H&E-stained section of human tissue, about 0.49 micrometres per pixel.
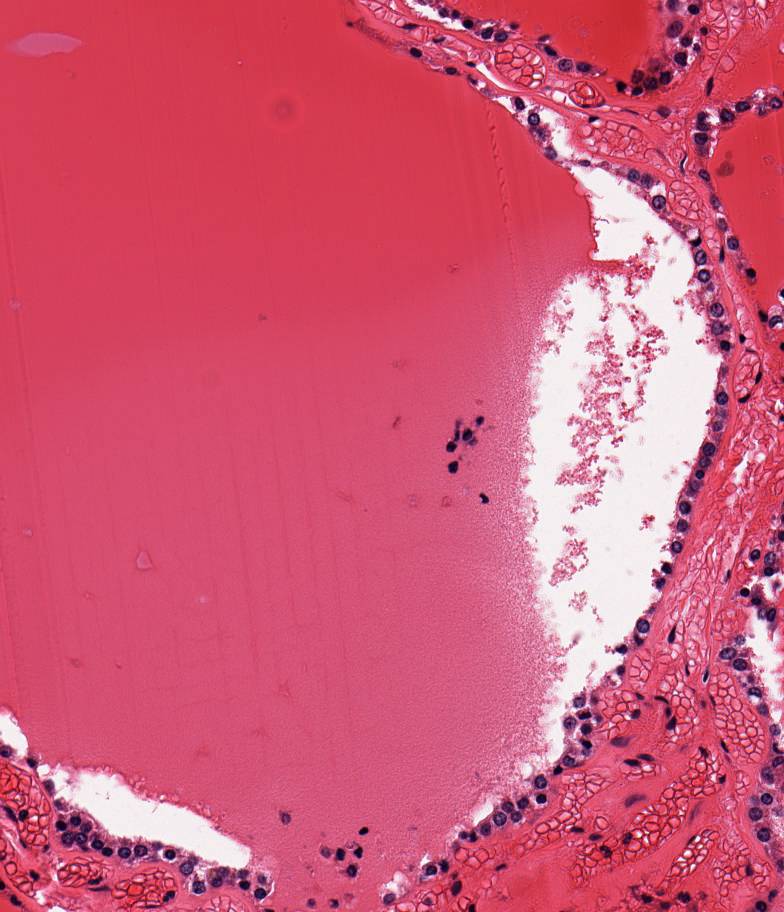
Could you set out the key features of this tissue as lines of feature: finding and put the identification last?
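Colloid: smooth, homogeneous, deep pink in the large follicle.
Lining: one layer, flattened to low cuboidal, I'd say.
Nuclei: small, round, dark.
Stroma: narrow, right and bottom, capillaries full of red blood cells.
Papillae: none, I note.
Name: thyroid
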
